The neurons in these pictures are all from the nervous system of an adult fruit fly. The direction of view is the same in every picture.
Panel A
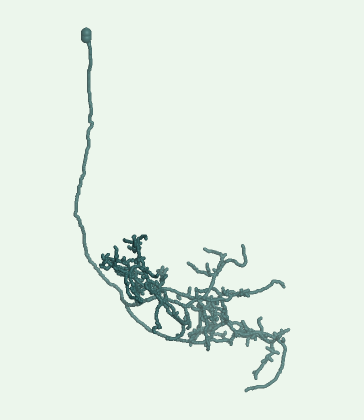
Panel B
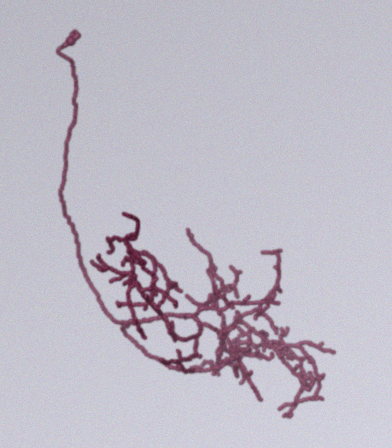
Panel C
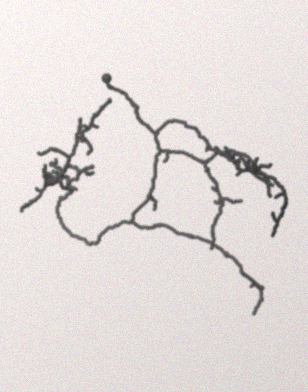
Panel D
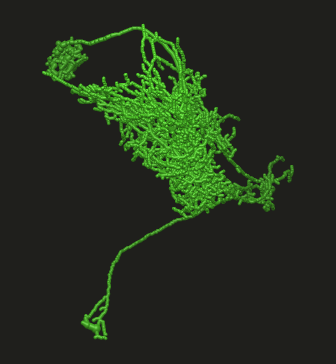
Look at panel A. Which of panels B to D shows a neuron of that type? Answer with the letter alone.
B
